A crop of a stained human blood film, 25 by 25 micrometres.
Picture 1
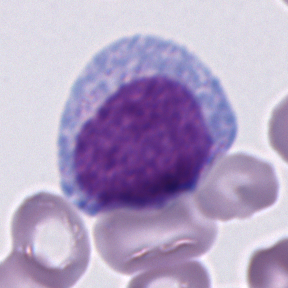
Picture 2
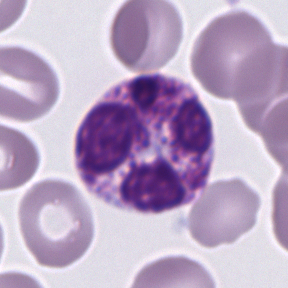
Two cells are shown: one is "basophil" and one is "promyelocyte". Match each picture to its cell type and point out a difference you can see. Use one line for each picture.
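Picture 1 is a promyelocyte. The nucleus is a single oval mass without lobes.
Picture 2 is a basophil. The nucleus is divided into four separate lobes.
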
